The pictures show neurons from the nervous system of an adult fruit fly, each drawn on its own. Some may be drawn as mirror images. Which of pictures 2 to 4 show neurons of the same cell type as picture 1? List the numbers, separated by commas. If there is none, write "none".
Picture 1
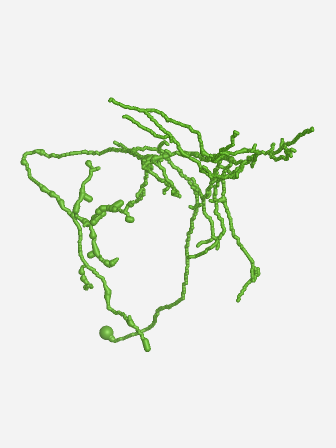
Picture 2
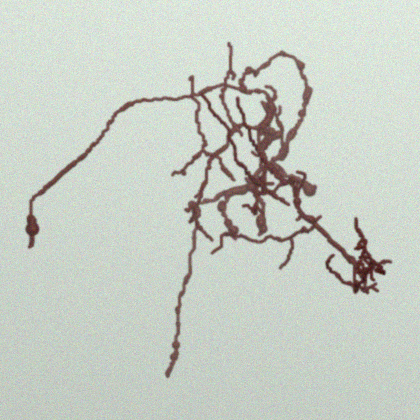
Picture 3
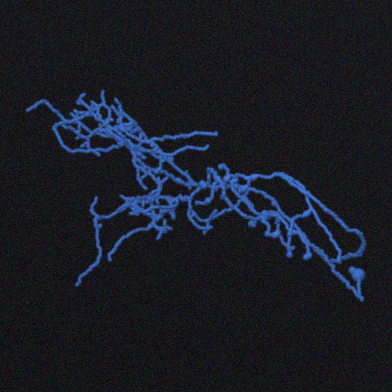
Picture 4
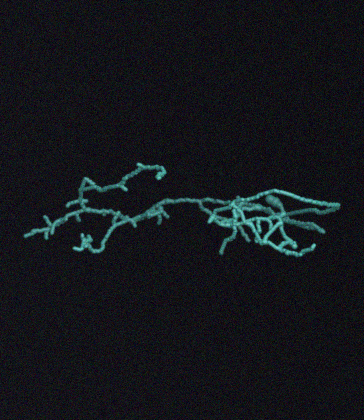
2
